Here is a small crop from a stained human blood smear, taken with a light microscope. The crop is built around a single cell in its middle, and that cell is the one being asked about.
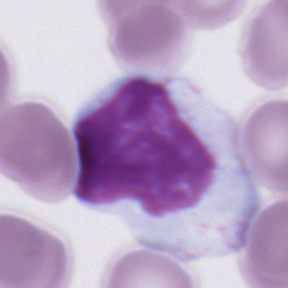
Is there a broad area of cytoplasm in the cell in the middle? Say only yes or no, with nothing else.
Yes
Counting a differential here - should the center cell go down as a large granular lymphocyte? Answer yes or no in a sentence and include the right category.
Yes, the cell lying in the middle is a large granular lymphocyte.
